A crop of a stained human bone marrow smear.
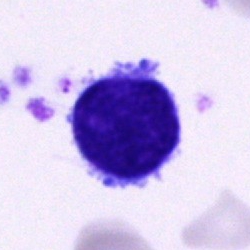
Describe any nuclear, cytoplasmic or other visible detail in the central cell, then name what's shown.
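This cell has a roughly round outline. The nucleus stains a dense, dark violet-blue all the way through, and you will find very little cytoplasm around it. Off to the left, separate from the cell, lie small pinkish-purple fragments. The name for it is lymphocyte.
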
